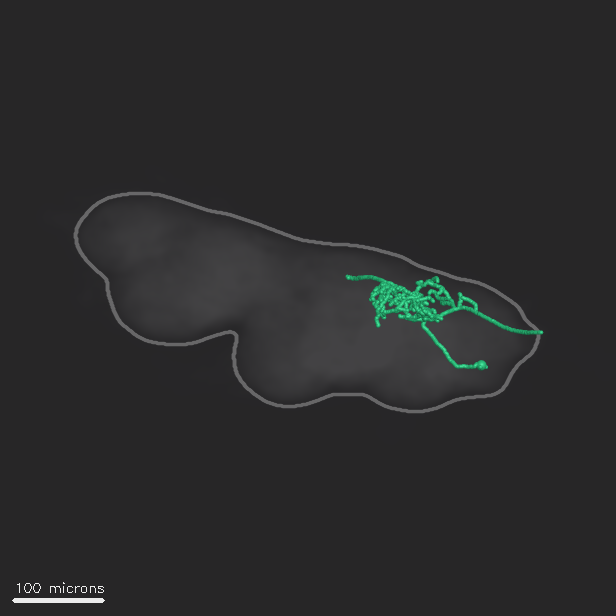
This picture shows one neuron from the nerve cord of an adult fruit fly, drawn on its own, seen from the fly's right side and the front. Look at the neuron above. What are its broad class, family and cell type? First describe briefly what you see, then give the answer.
From left to right in the picture it spans about 200 microns. In this view it is wider than it is tall. Its broad class is ascending neuron. The family is hemilineage 07B. The cell type is AN07B049.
